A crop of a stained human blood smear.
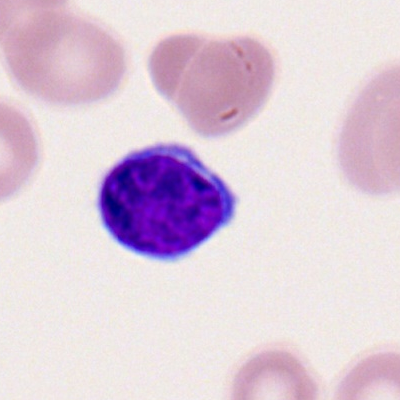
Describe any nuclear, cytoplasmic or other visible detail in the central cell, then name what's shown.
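The chromatin is dense and dark purple, gathered into coarse clumps. A rim of cytoplasm is most visible along the right edge of the cell. No granules are seen in the cytoplasm, and no vacuoles are seen anywhere in the cell. This cell is a lymphocyte.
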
